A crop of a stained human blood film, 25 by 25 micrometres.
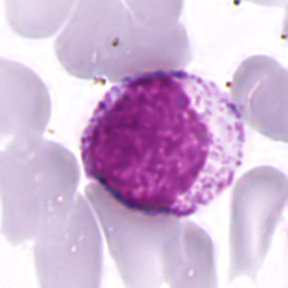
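myelocyte, the central cell: notice first that its nucleus sits off-centre, toward the left side. The cytoplasm curves as a crescent along the right side of the nucleus. It is pale, almost colourless, so look closely to find the fine reddish-purple granules scattered through it.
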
